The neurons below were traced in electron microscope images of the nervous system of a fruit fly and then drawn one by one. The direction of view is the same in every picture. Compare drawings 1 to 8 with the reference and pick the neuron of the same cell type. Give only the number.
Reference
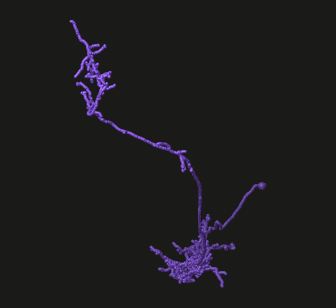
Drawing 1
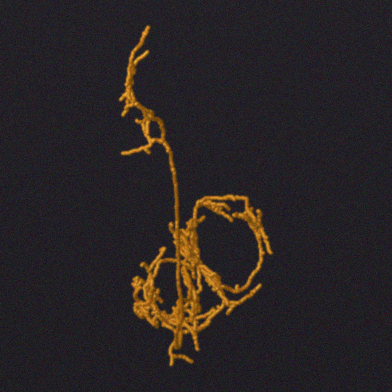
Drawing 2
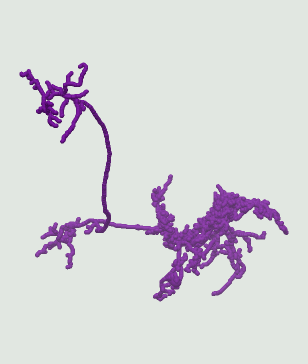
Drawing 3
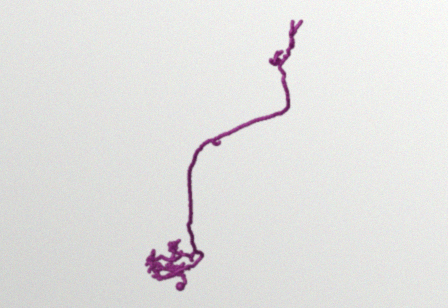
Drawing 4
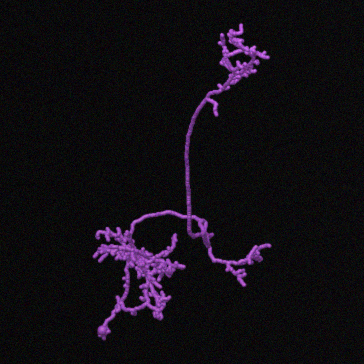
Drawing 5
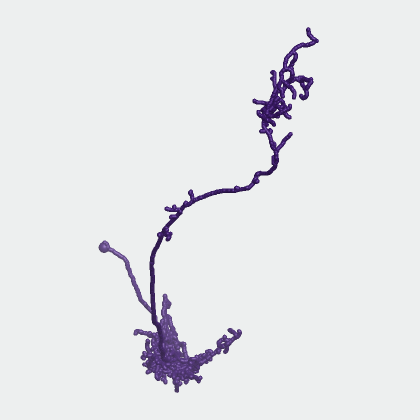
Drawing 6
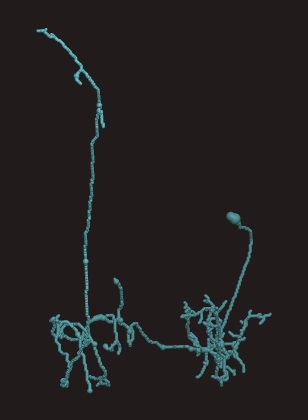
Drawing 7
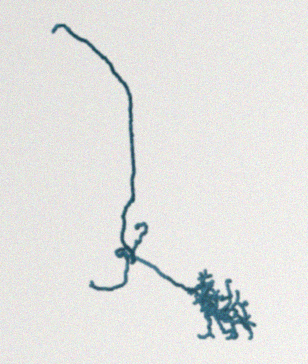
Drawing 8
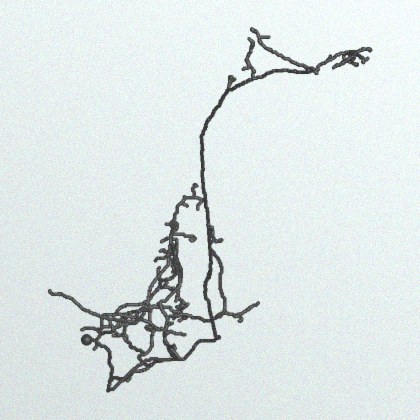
5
